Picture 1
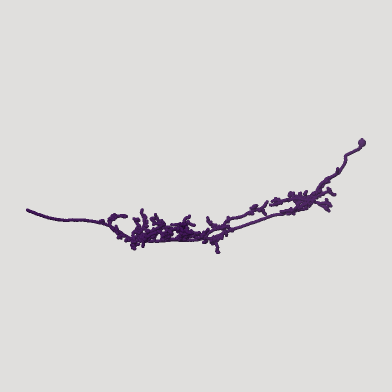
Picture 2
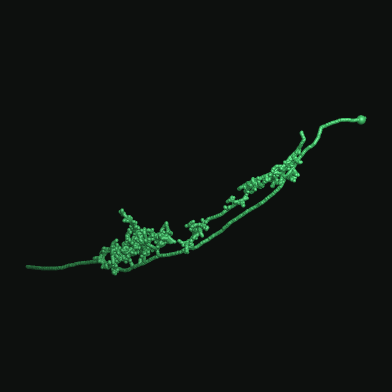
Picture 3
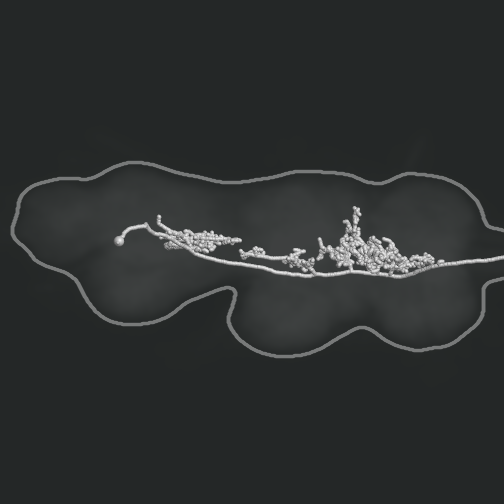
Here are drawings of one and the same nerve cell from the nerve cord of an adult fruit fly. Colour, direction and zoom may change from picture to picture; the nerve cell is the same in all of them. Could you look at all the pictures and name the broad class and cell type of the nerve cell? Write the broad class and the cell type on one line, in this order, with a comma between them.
ascending neuron, ANXXX102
